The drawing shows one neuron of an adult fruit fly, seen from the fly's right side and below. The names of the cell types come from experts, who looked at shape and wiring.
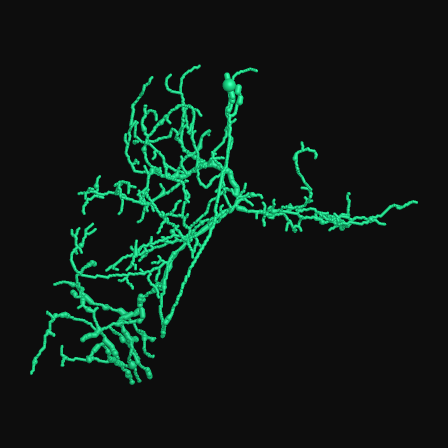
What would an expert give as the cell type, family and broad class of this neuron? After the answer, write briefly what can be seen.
It is of cell type GNG251. The family is hemilineage LB3. This is a central-brain intrinsic neuron. Its cell body lies at the top of the picture. The picture shows dozens of branch ends.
